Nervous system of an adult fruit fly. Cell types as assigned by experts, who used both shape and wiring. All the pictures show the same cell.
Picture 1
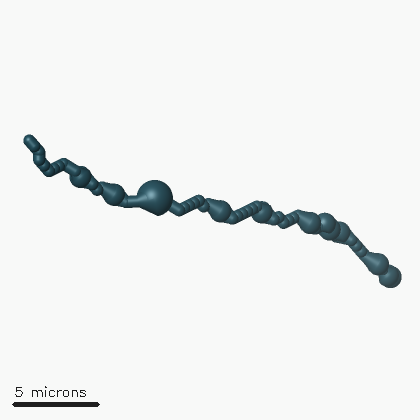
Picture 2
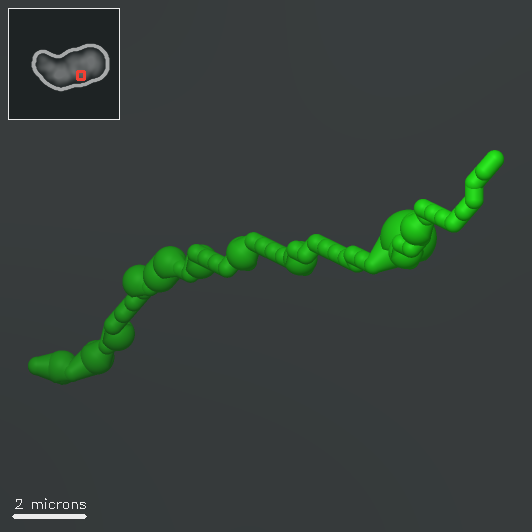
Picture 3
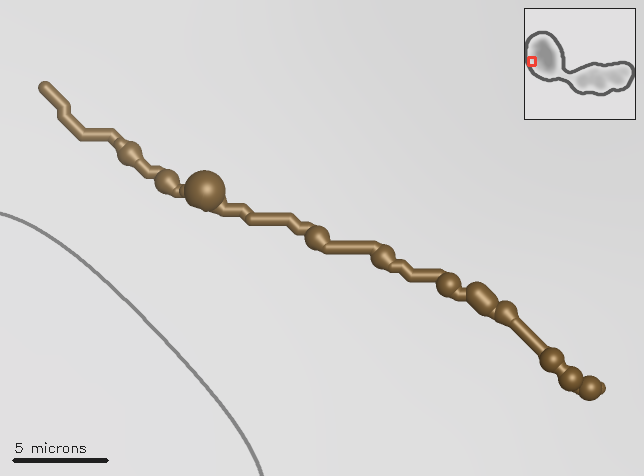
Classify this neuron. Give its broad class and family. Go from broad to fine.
sensory neuron entering the brain; class mechanosensory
